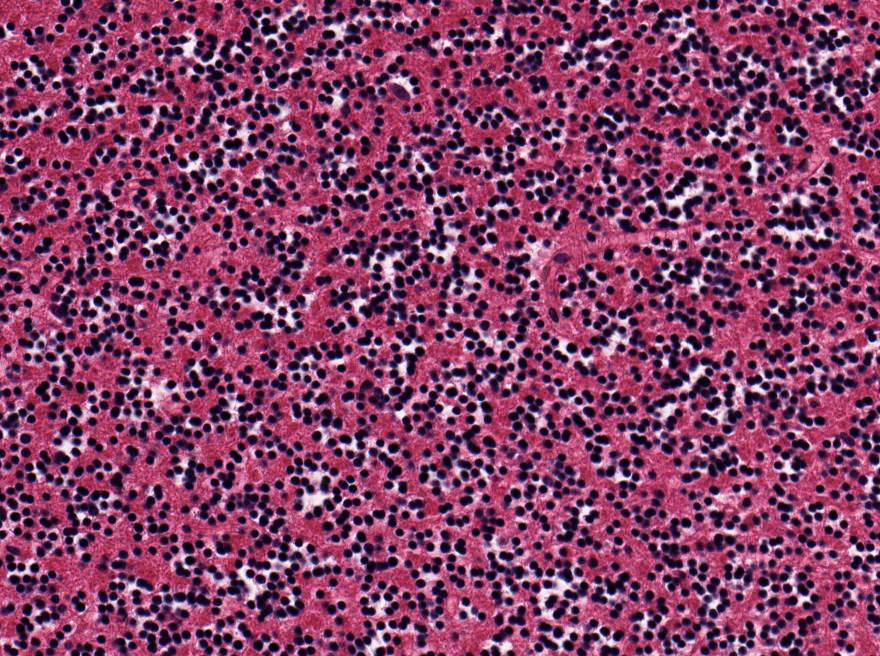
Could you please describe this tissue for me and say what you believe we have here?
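What strikes me is how densely and evenly small round nuclei pack the whole field, with no layers or organised units. Each is small, uniform and darkly stained with haematoxylin, with little or no cytoplasm visible around it. No epithelium, glands or lumina. This is cerebellum.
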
